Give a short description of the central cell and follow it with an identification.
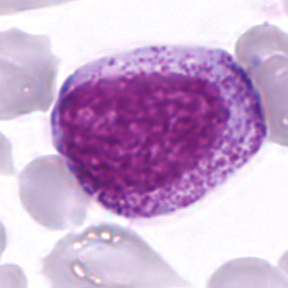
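I notice the chromatin is finely stranded, with no large dark clumps. The cytoplasm makes a band, broadest along the right and lower sides, and holds many dark purple granules on a pale lavender ground. So, a promyelocyte.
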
